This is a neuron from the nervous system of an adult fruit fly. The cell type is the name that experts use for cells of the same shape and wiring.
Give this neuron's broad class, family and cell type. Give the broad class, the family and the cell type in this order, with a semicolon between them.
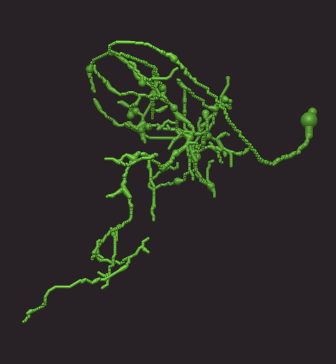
central-brain intrinsic neuron; hemilineage LHp1; CB2064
